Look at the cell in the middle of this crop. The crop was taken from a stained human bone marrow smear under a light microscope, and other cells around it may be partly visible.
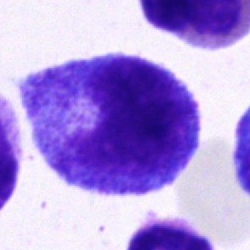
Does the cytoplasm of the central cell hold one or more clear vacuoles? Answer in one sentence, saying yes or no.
No, the cytoplasm does not hold any vacuoles in this cell.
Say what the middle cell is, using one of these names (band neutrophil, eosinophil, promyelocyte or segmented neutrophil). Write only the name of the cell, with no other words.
promyelocyte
